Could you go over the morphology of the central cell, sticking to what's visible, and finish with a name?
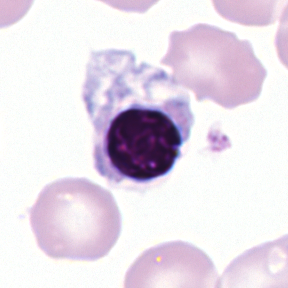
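The cell outline is irregular and angular, not smoothly round. Its nucleus lies eccentrically toward the lower right, close to the right edge of the cell. Chromatin is very dark purple and dense, with only a few faint lighter streaks; no nucleoli are visible. This is a normoblast.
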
